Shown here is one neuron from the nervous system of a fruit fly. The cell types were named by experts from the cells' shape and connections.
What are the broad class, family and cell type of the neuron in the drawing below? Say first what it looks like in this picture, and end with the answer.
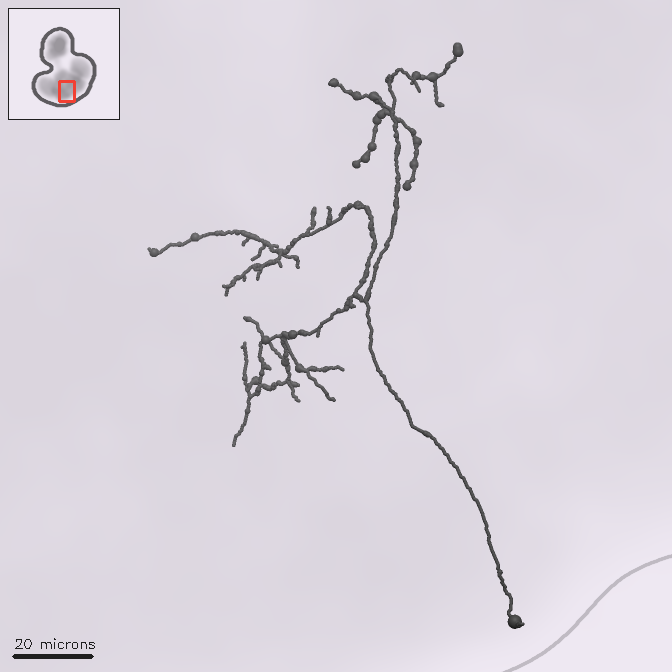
The cell body is at the lower right of the picture. By the scale bar it is about 150 microns tall in this view. The picture shows dozens of branch ends. It is a central-brain intrinsic neuron. Its family is hemilineage SMPad2. Its cell type is IB004_a.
